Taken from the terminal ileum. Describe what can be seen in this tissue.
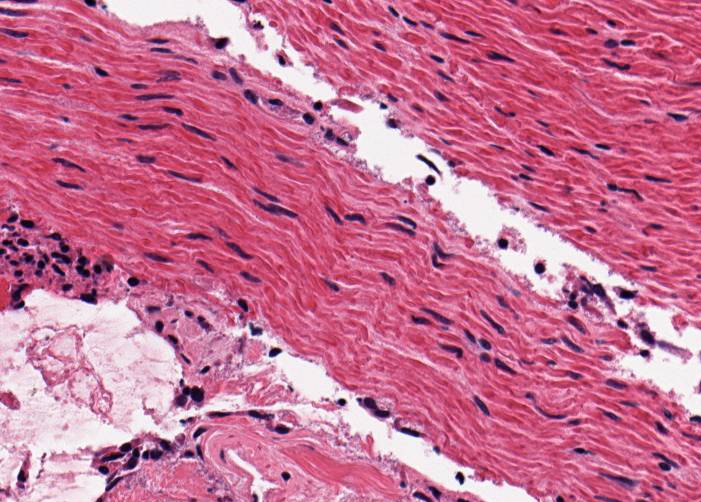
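Most of this field is smooth muscle in bundles, running diagonally from upper left to lower right. You'll notice the nuclei are dark, elongated and cigar-shaped, lying parallel to the fibres. The cytoplasm takes eosin strongly, so it's a strong pink. Within the bundles the fibres follow a gently wavy course.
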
